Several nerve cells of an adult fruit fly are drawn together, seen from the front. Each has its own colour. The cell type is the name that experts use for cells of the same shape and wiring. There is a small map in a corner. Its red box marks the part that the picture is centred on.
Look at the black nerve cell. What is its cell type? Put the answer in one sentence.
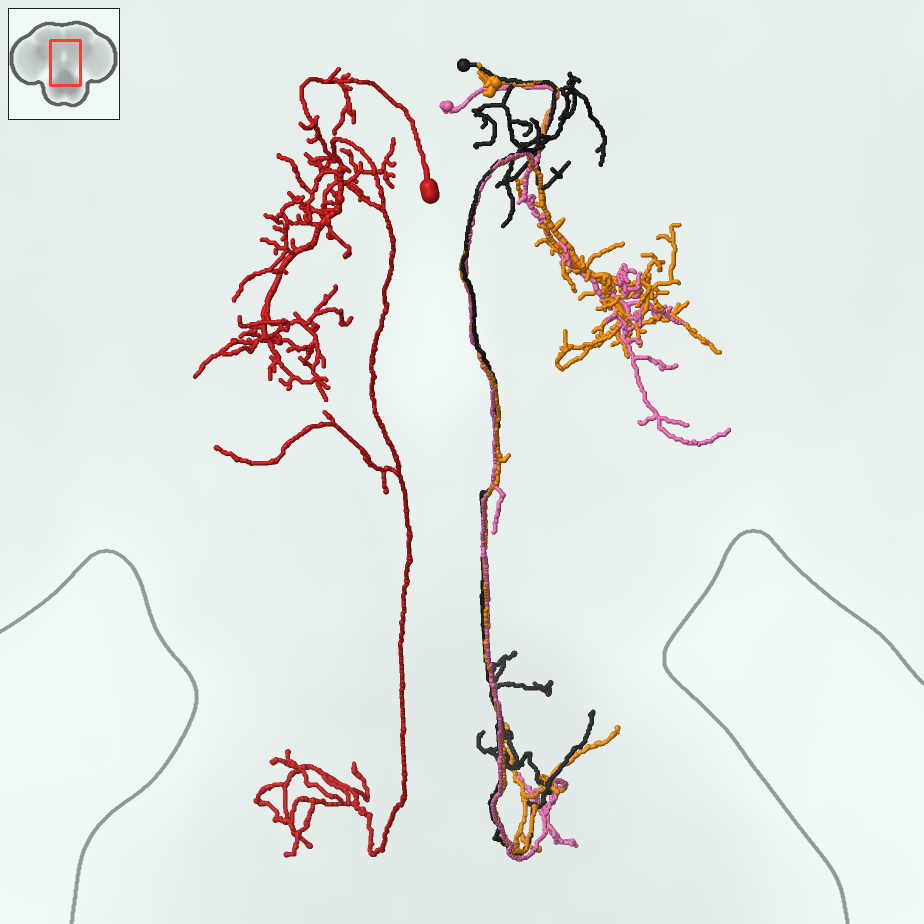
The cell type is DNpe018.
